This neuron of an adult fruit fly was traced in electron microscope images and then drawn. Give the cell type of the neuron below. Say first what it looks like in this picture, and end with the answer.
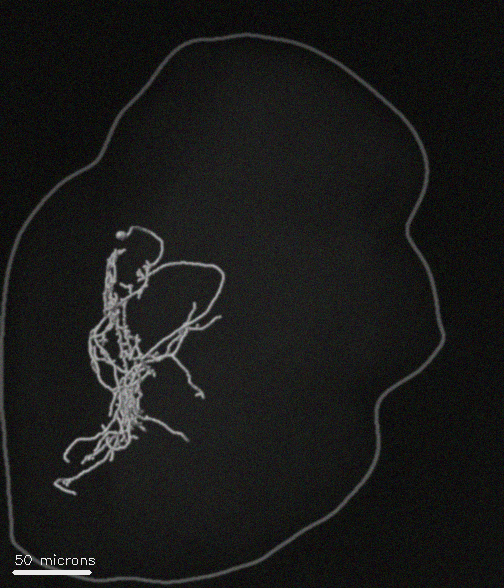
Its cell body lies on the left of the picture. By the scale bar it is about 180 microns tall in this view. This is a central-brain intrinsic neuron. It is of cell type PS221.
